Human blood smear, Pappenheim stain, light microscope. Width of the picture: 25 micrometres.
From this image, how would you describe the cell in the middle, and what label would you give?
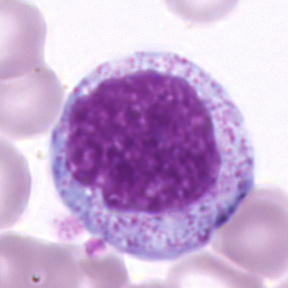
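The nucleus is roughly round, with a gently uneven edge, and measures about 14 micrometres across. It lies toward the top of the cell, so a wider band of cytoplasm remains below it. The cytoplasm is pale greyish-blue, with fine pink-purple granules scattered throughout. This cell is a promyelocyte.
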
